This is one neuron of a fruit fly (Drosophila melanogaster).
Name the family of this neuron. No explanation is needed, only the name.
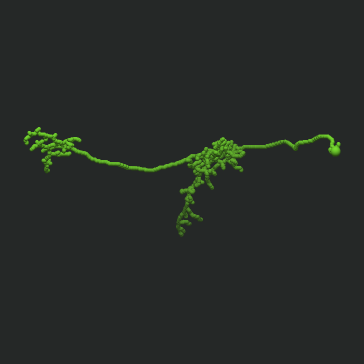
hemilineage AOTUv3_ventral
